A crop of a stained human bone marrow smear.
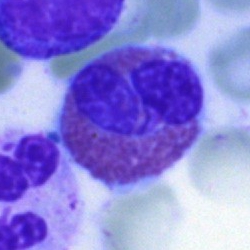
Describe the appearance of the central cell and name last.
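Start at the edge: the cell is round and smooth in outline. Now move inward to the nucleus, where the chromatin is dark purple and condensed, and you won't find any nucleoli. Then compare the two parts, and you'll see the cytoplasm is plentiful relative to the nucleus. The central cell is an eosinophil.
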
